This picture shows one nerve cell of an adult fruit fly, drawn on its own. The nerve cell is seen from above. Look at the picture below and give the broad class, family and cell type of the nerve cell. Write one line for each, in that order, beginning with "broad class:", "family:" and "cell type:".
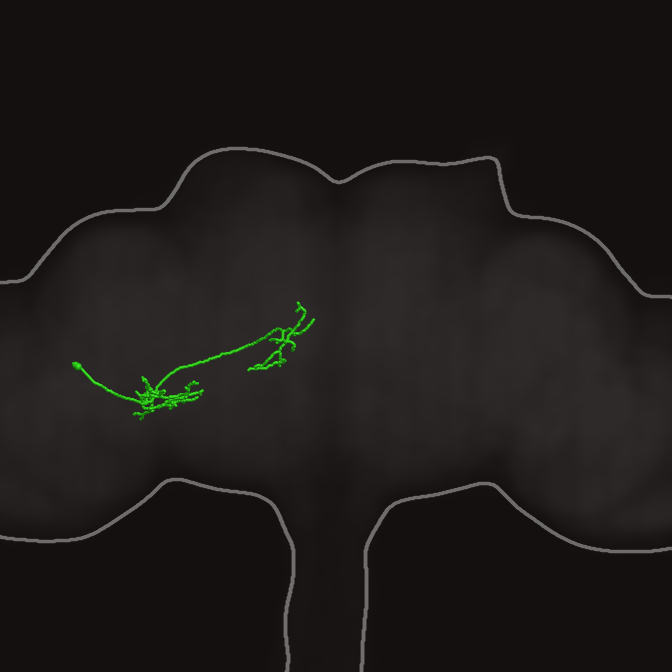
broad class: central-brain intrinsic neuron
family: hemilineage SLPpl1
cell type: SMP227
